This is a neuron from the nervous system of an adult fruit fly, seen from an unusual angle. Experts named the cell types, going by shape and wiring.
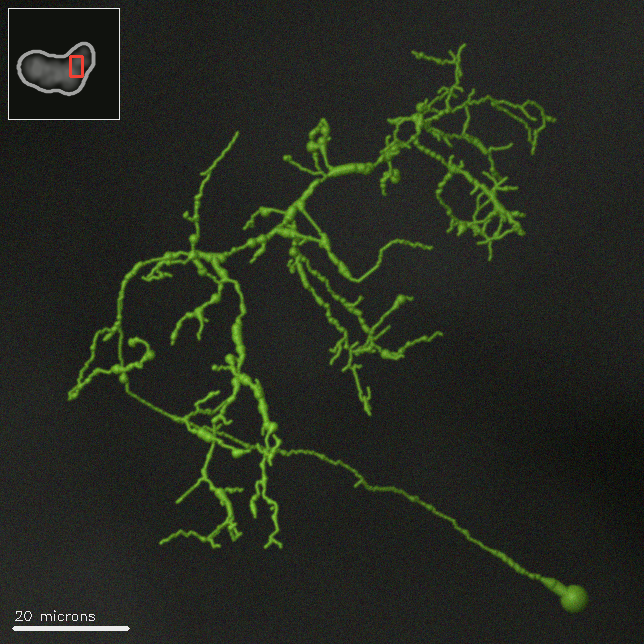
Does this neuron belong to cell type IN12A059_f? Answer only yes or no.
no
